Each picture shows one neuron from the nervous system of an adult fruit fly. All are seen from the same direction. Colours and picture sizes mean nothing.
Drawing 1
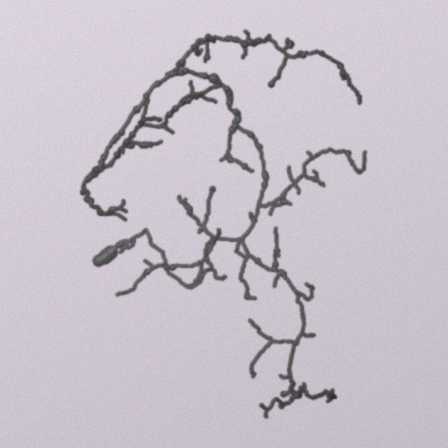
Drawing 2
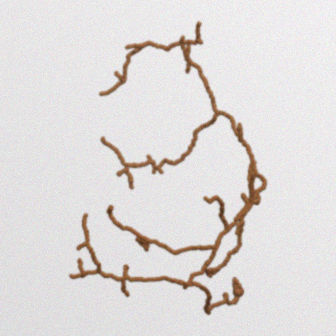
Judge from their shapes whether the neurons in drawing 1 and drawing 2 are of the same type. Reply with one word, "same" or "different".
different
